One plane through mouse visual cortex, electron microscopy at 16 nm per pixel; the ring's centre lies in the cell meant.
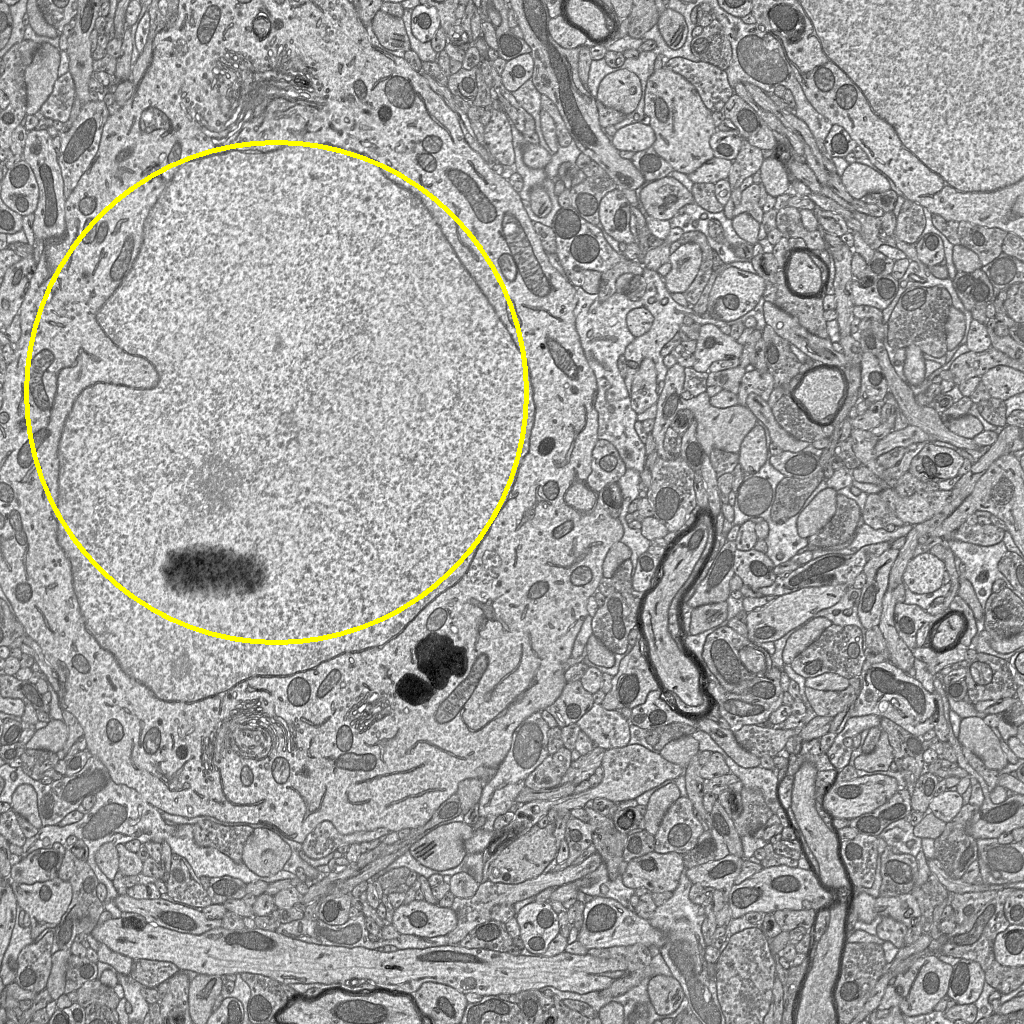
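Excitatory neuron (marked cell). Nucleus large, roughly round, filling most of the ring. One deep infolding of the envelope, left side. Chromatin pale, finely dispersed; no dark clumps along envelope. Single very dark elongated body in lower part of nucleus.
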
